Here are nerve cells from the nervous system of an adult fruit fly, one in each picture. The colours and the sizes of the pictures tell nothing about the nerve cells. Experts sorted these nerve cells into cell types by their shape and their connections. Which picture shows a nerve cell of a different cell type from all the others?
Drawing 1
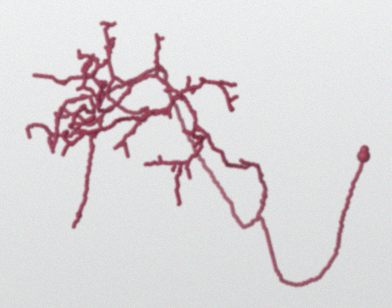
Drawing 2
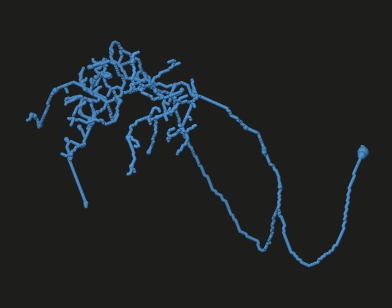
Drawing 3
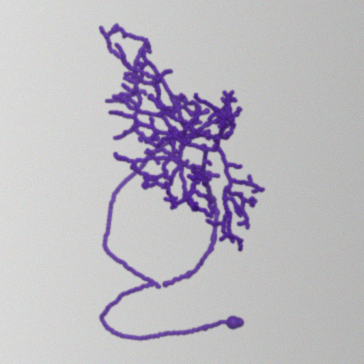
Drawing 3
